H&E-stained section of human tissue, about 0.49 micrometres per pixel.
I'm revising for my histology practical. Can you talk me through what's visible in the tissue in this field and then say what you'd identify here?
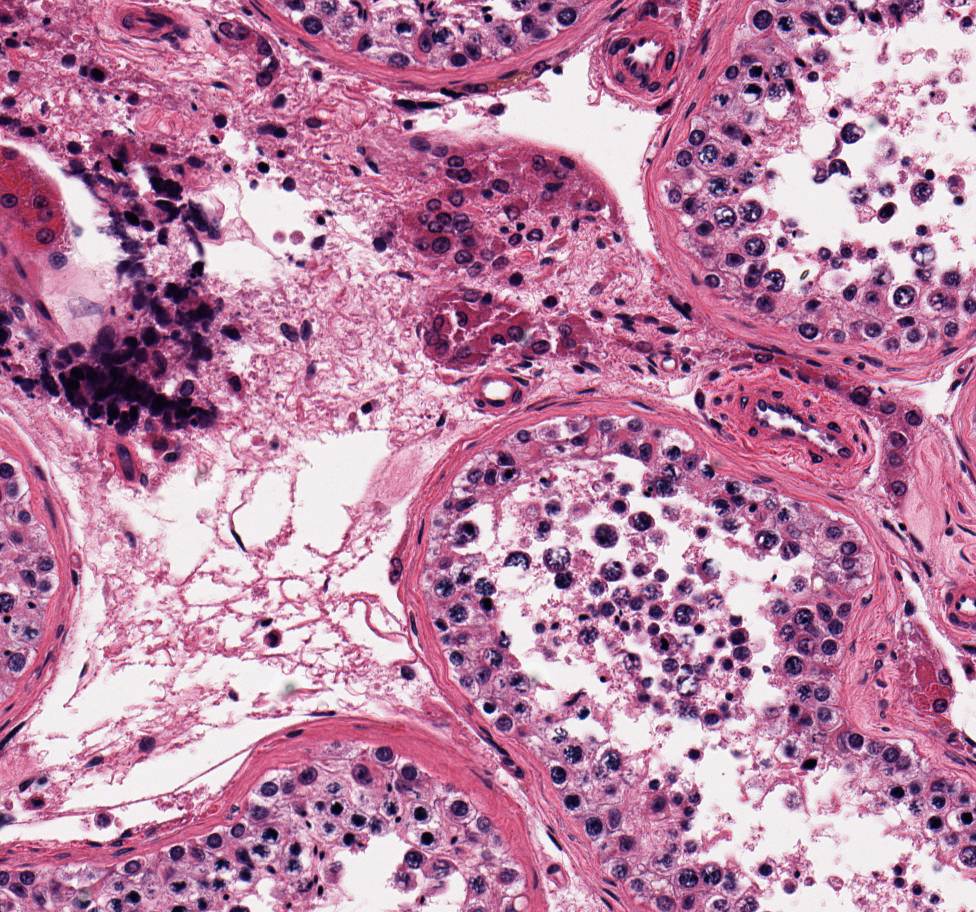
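The field consists of rounded tubules cut in cross section and separated by interstitial tissue; the largest lies lower centre-right. Several layers of rounded cells line the tubules, many with large round nuclei and coarse clumped chromatin. Clusters of Leydig cells with abundant deep pink cytoplasm and round nuclei lie in the interstitium at upper centre. This is testis.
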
